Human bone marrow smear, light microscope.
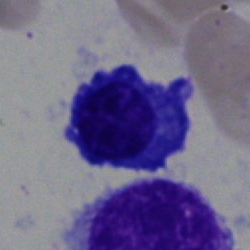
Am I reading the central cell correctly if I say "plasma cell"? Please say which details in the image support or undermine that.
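Look at the cytoplasm first: it is deep blue. So yes, plasma cell fits.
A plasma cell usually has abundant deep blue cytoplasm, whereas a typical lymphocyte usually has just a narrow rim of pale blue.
The rim here is wider on the right than on the left, with a paler zone just to the right of the nucleus. The dark, dense chromatin would suit either name.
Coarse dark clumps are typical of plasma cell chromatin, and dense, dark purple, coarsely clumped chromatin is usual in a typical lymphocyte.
No granules are seen. The outline is irregular, with small rounded bumps along its edge.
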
